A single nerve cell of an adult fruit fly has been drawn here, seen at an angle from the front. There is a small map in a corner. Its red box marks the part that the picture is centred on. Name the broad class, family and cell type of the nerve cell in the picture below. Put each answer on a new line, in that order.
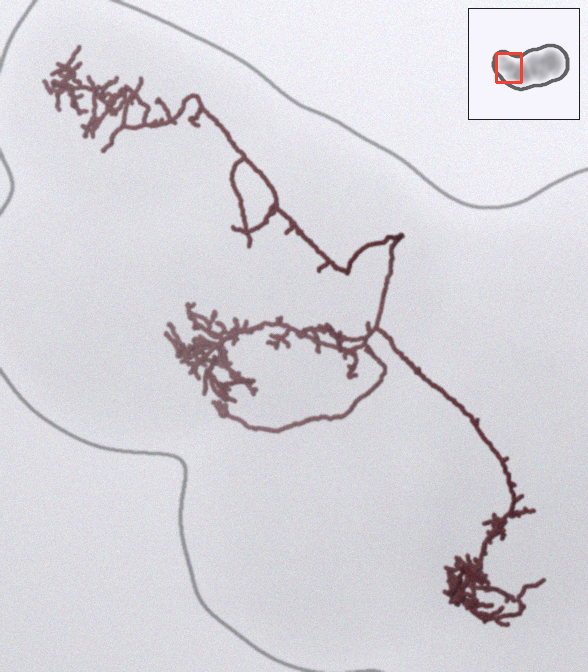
nerve-cord intrinsic neuron
hemilineage 14B
IN14B008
